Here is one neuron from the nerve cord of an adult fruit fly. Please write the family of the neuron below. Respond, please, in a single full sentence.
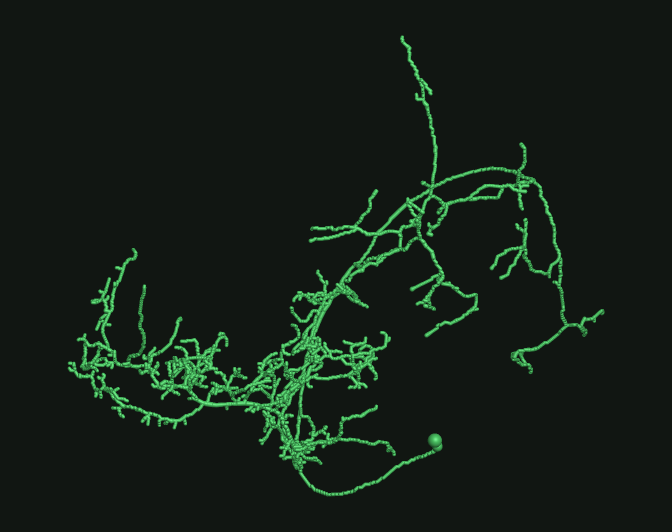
The neuron is categorized as belonging to family hemilineage 19B.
